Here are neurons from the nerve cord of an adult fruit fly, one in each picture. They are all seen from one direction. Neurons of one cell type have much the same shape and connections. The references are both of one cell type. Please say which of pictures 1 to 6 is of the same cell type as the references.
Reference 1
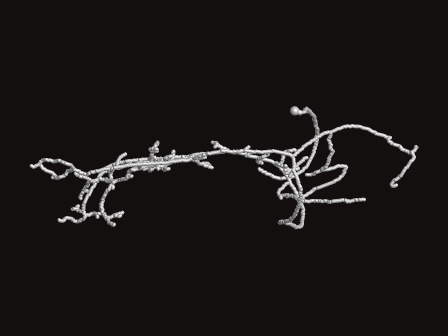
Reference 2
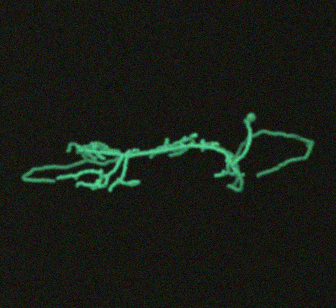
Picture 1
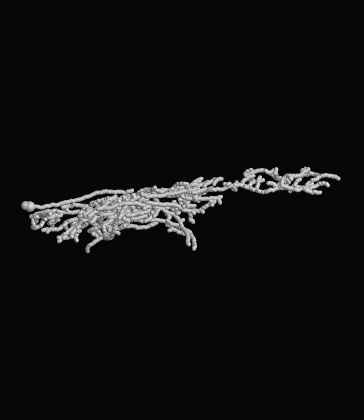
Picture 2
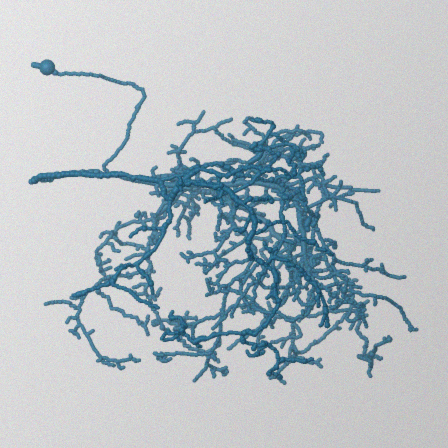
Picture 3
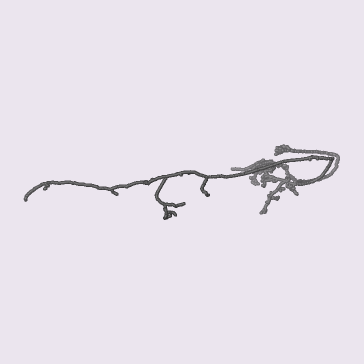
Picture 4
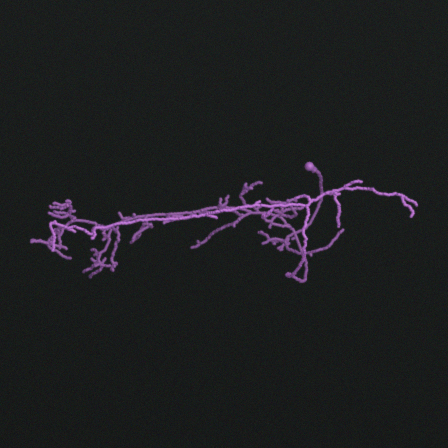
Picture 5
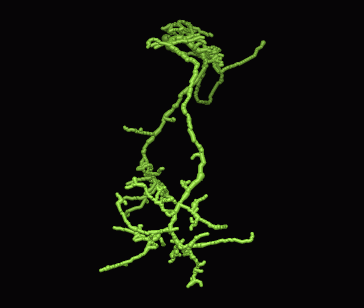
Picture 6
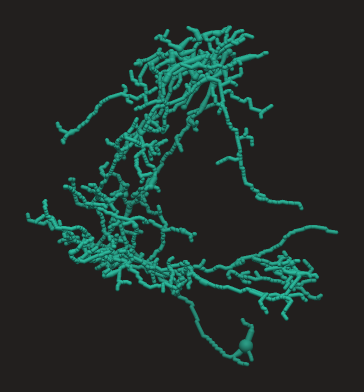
4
